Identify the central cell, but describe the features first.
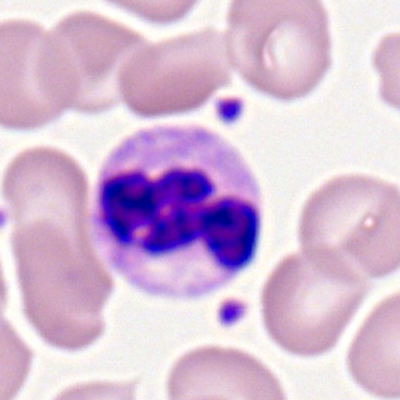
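The outline of the cell is round and smooth. Its nucleus is divided into several joined lobes, which form a band running across the cell from the left side to the right. The chromatin is dark purple and coarsely clumped. This is a segmented neutrophil.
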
